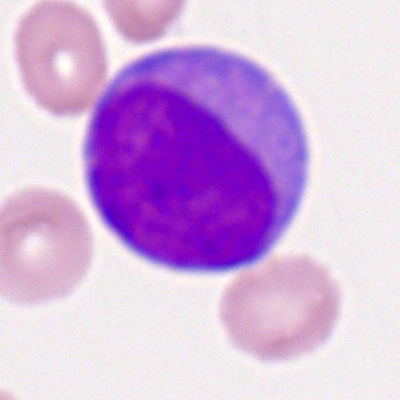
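Myeloblast: the nucleus fills most of the cell and sits toward the lower left, leaving a crescent of cytoplasm at the upper right. Look closely at that crescent; it shows no distinct granules and no vacuoles.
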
